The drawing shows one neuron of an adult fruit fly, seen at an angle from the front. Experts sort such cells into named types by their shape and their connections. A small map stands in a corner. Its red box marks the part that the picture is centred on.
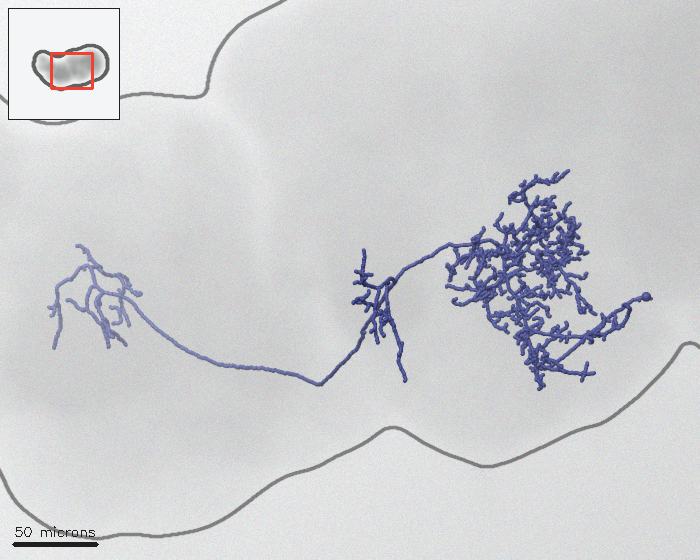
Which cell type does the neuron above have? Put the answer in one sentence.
The cell type is DNg89.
